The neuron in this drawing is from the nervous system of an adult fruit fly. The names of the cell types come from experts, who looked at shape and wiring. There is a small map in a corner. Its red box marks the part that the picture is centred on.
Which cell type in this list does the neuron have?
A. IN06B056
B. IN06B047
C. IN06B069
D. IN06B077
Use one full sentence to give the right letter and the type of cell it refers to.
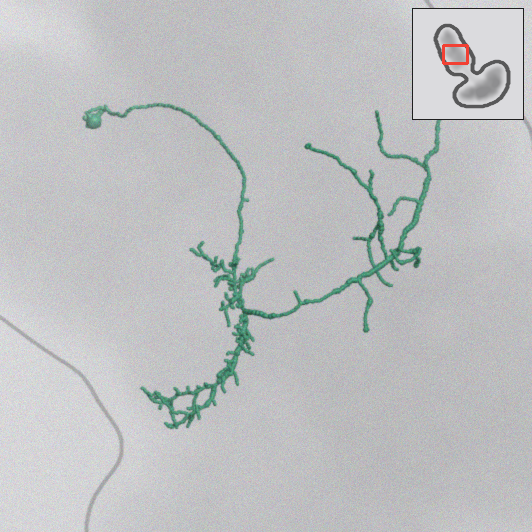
Option D, the cell type IN06B077, describes the neuron.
